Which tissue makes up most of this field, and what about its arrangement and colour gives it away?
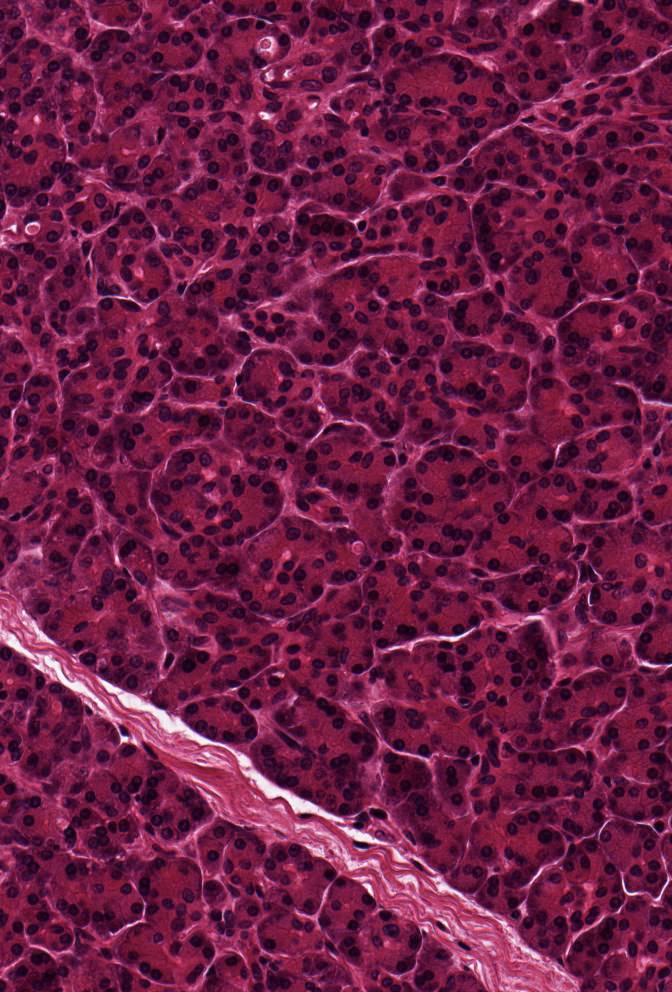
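The tissue is exocrine pancreas. Closely packed rounded acini fill the field, separated by thin, pale strands of connective tissue.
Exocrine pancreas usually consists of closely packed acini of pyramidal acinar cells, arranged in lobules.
The acini have tiny lumens, most of which are not visible, and the acinar cytoplasm is densely stained deep red throughout. A band of wavy pink collagen runs diagonally from the left edge toward the bottom right corner.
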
